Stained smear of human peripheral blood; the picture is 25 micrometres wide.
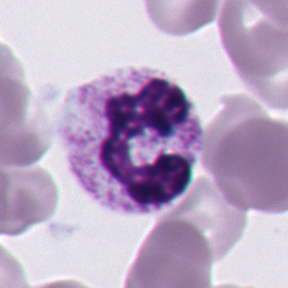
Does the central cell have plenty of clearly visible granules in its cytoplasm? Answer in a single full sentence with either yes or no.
Yes, granules are visible in large numbers in its cytoplasm.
